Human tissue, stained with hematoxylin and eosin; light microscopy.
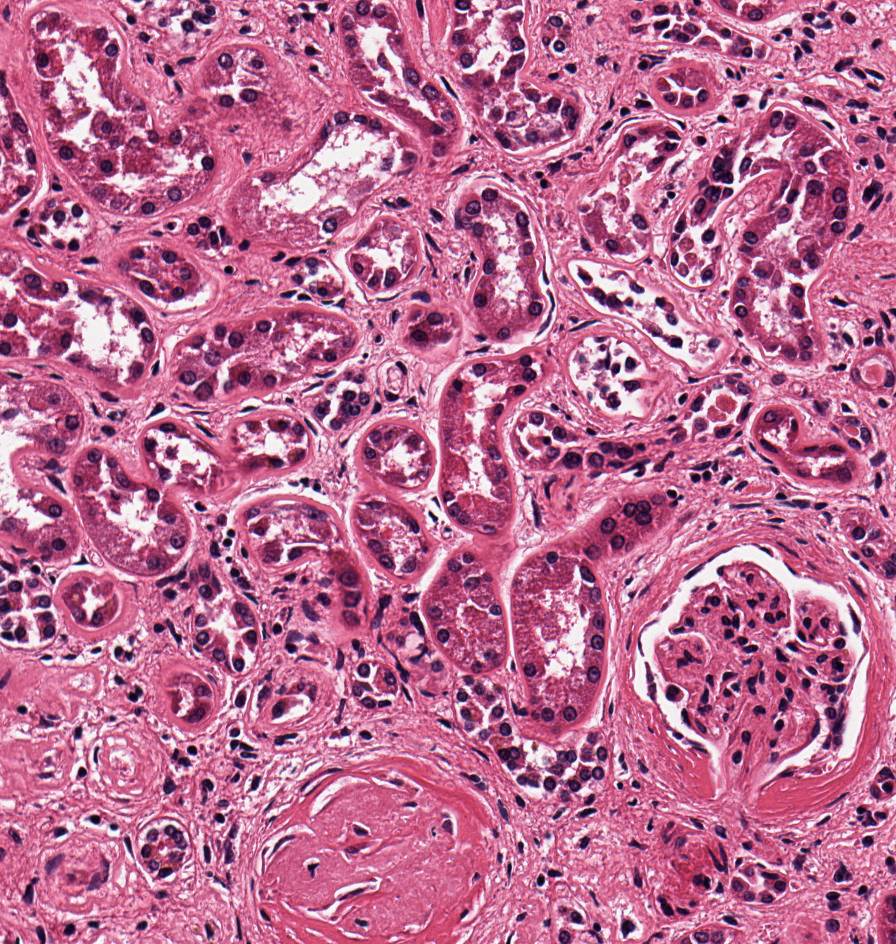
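Renal cortex, tubules of differing size cut across and obliquely, lined by one layer of cuboidal cells with granular pink cytoplasm and round dark nuclei. At bottom centre, pale pink, glassy, nearly acellular material replaces a rounded structure. Between tubules, widened pink fibrous stroma holds scattered nuclei.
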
